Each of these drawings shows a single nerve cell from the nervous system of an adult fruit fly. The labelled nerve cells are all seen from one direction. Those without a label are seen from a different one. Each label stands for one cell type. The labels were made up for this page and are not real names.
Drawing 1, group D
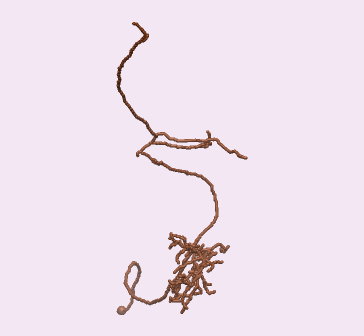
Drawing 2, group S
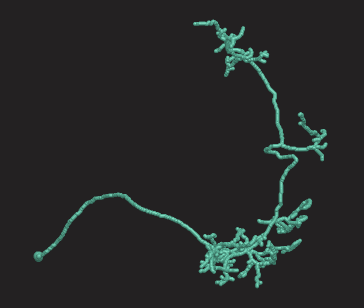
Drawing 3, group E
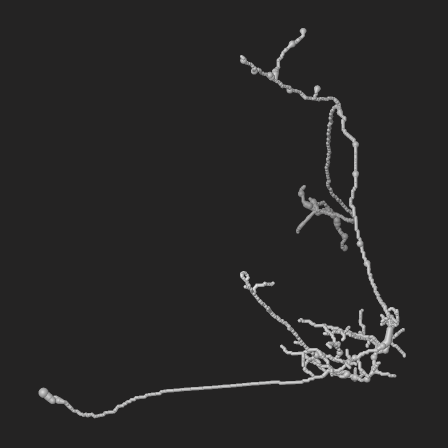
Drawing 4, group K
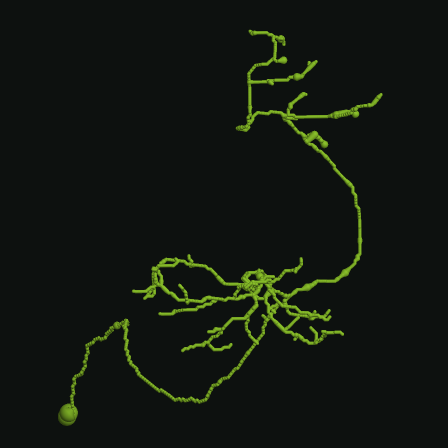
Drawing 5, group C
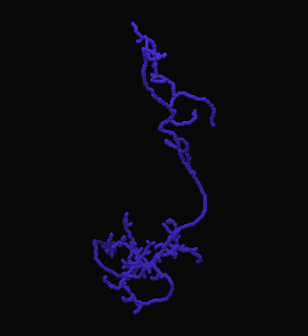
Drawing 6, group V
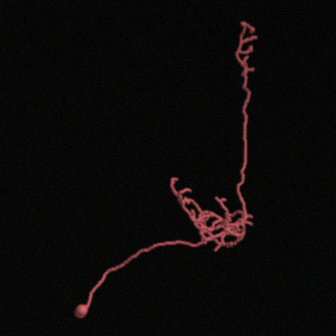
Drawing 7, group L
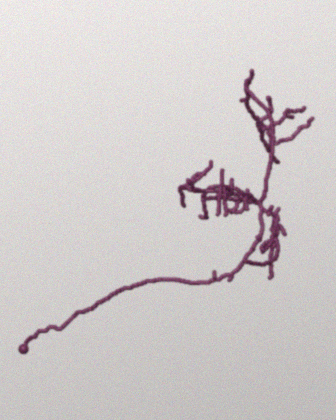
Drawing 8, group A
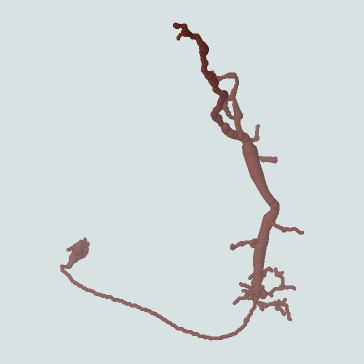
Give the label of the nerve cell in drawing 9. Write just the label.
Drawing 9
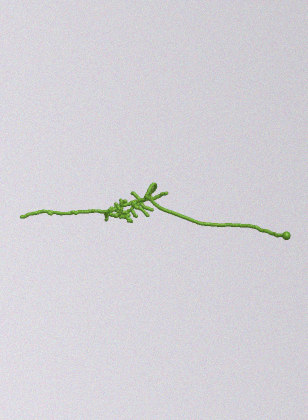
group K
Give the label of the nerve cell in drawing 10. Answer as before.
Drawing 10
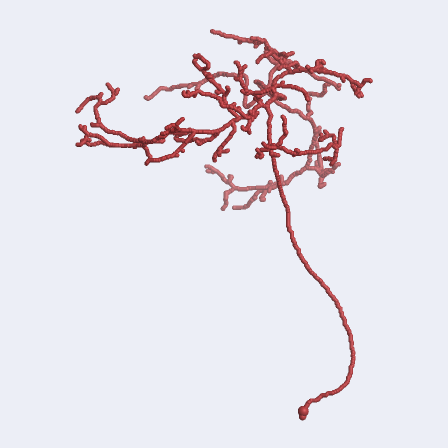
group S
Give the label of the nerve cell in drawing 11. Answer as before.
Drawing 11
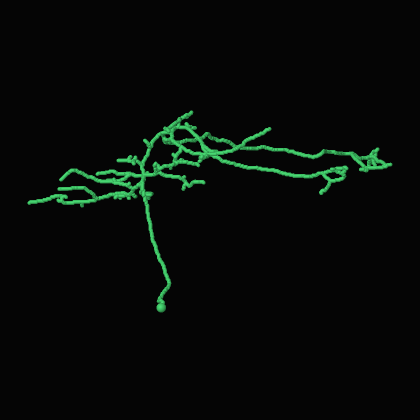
group V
